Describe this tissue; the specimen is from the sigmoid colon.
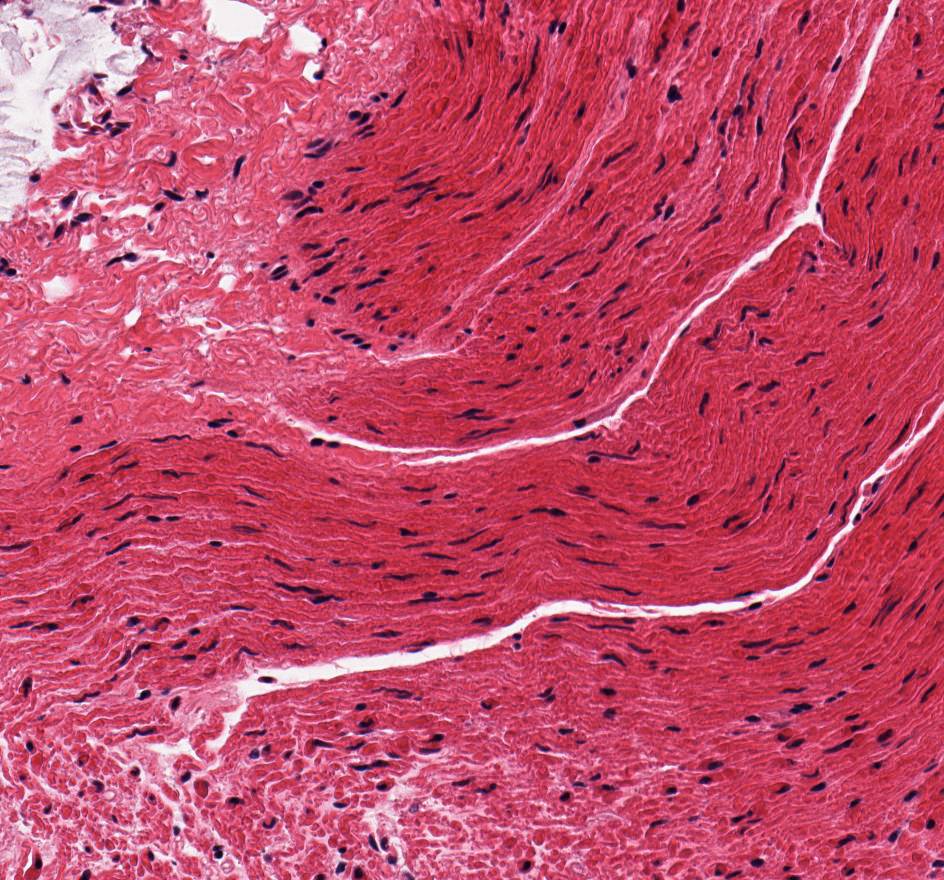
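Looking across most of the field, I see densely packed, deeply eosinophilic fibres gathered into parallel bundles. These bundles sweep in gently curved arcs from the left side up toward the upper right. Their nuclei are dark and elongated, lying parallel to the long axis of the fibres. Toward the upper left, the fibres give way to looser, paler pink tissue of wavy strands with few nuclei.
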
